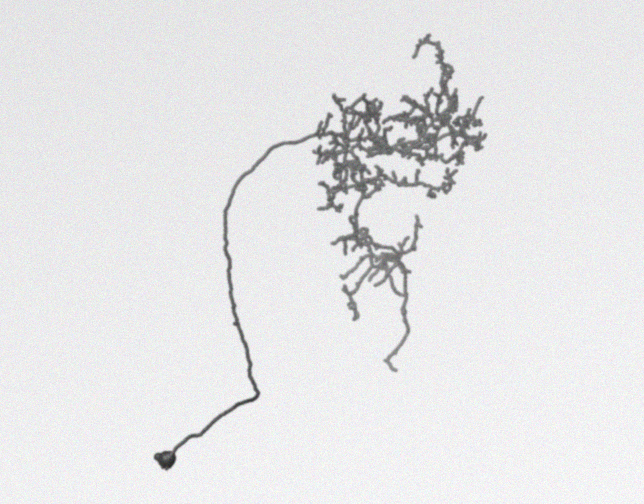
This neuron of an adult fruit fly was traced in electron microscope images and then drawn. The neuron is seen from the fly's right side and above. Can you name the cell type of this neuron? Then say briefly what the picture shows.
It is of cell type Tm24. It is an optic-lobe intrinsic neuron. Its cell body lies at the lower left of the picture. The picture shows dozens of branch ends.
